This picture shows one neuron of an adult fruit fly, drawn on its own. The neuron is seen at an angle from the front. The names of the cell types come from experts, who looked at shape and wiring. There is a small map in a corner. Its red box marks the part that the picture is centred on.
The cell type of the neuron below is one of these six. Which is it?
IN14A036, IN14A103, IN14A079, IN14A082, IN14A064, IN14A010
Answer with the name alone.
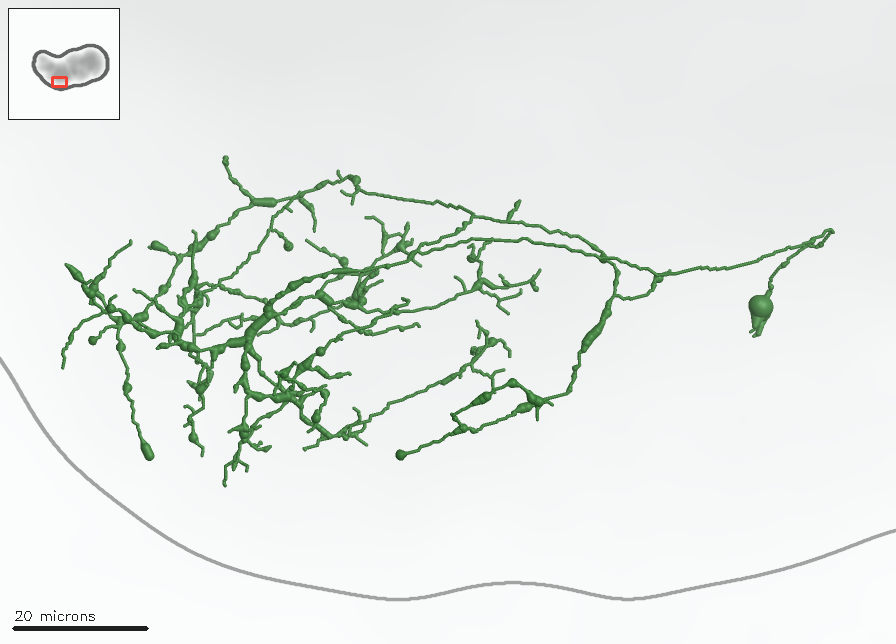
IN14A036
